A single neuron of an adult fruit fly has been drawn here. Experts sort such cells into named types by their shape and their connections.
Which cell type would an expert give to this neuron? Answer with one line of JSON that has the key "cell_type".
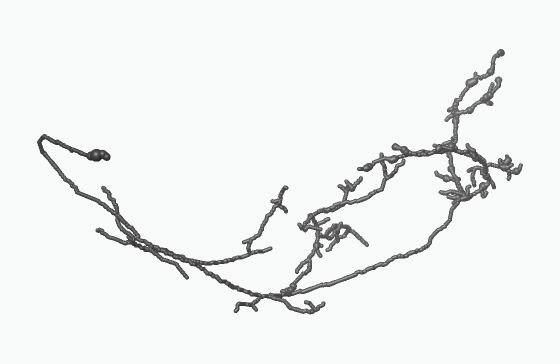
{"cell_type": "CB4195"}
